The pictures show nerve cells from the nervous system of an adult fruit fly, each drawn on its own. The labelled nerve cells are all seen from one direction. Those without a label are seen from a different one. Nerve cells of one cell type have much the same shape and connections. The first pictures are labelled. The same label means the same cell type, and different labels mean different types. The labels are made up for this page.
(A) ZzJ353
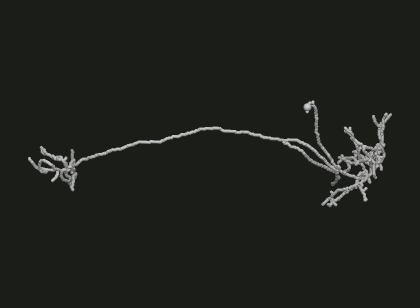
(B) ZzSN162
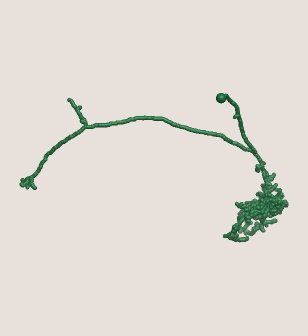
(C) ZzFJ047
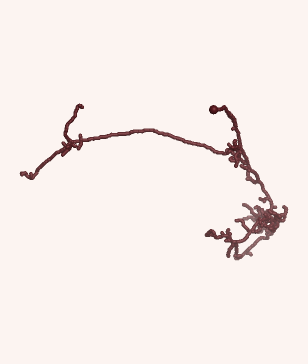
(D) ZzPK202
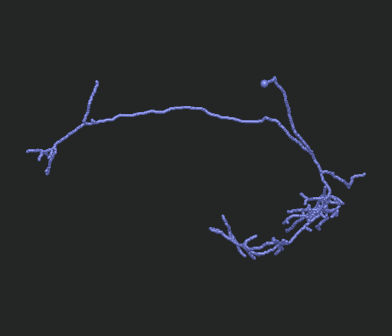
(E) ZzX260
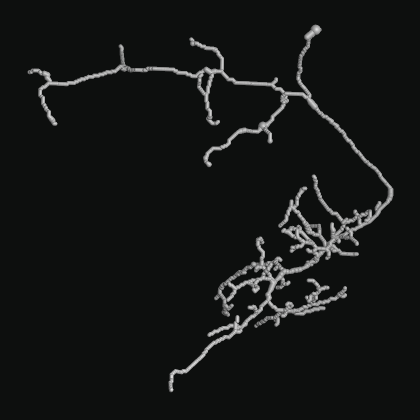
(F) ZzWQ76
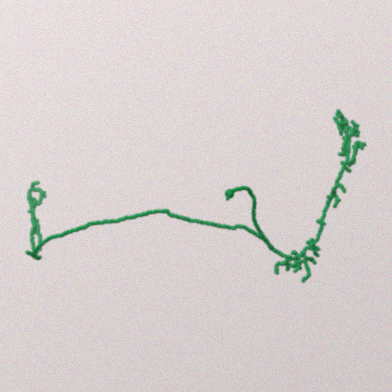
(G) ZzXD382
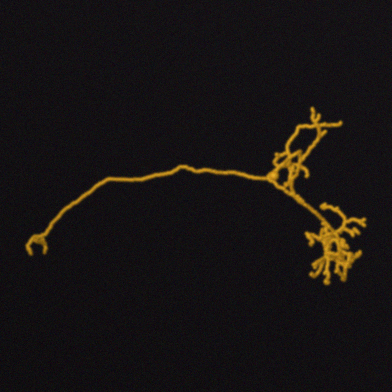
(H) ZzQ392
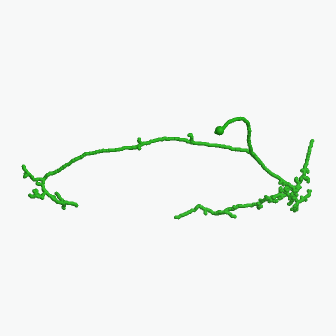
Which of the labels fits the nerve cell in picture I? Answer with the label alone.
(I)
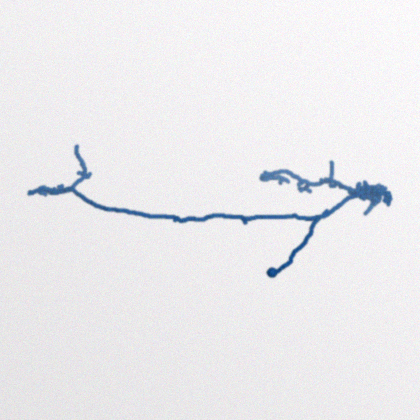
ZzQ392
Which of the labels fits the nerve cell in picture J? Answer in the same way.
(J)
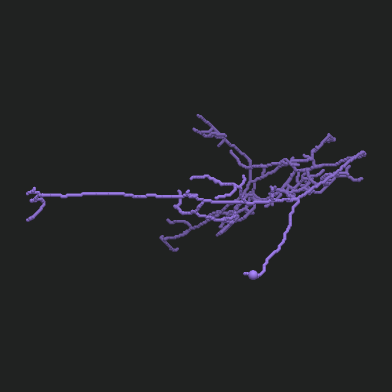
ZzX260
